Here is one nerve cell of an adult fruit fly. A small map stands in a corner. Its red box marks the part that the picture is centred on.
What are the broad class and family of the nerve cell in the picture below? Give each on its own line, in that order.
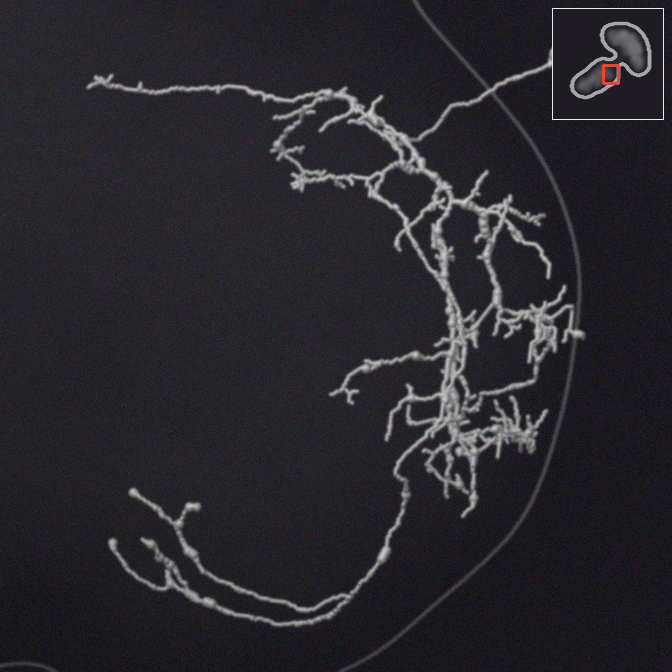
nerve-cord intrinsic neuron
hemilineage 16B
